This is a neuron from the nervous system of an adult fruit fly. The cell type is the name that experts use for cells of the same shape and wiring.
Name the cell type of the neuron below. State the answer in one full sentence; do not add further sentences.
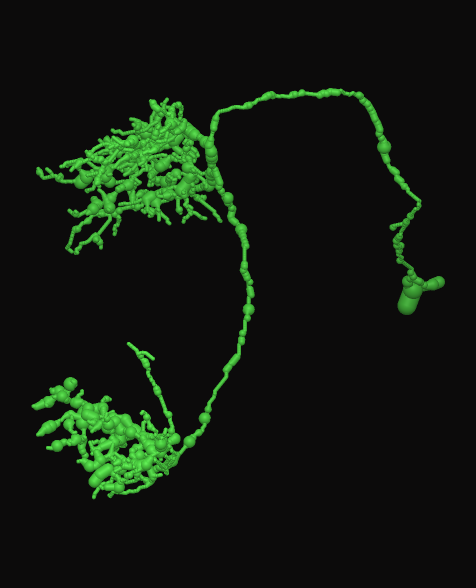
This neuron carries the cell type designation hDeltaG.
